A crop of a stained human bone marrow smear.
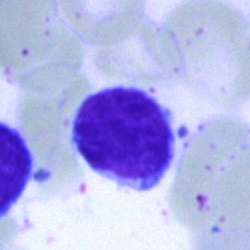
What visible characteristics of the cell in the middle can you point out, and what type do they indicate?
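I see a nucleus filling almost the whole cell, with the cytoplasm reduced to a thin blue rim. That rim looks widest along the lower edge. The chromatin stains dark purple and looks dense throughout. So I would call it a lymphocyte.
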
